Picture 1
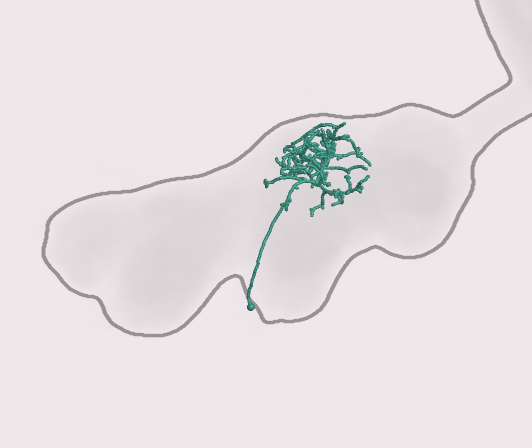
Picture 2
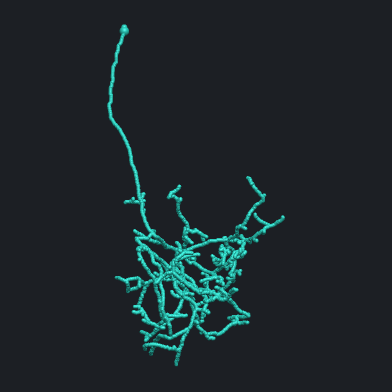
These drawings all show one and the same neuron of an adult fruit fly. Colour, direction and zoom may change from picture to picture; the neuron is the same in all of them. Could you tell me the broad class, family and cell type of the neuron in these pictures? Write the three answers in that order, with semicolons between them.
nerve-cord intrinsic neuron; hemilineage 12A; IN12A052_b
